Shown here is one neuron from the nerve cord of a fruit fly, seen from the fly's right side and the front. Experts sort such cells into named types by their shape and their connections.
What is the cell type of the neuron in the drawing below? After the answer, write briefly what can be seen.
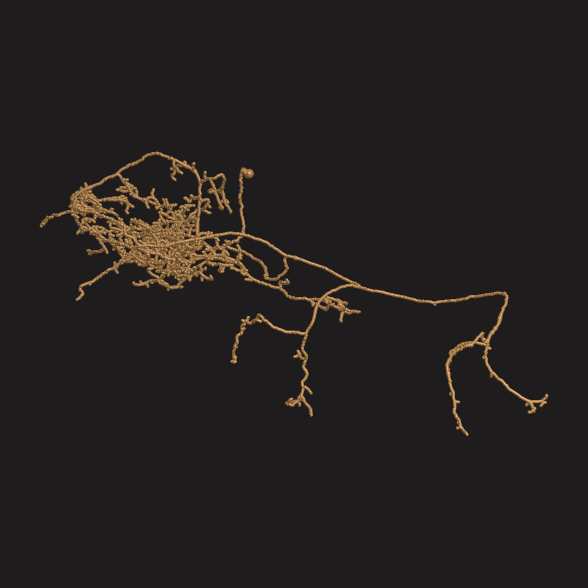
Its cell type is IN18B005. This is a nerve-cord intrinsic neuron. The picture shows dozens of branch ends. As drawn here it is wider than it is tall.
